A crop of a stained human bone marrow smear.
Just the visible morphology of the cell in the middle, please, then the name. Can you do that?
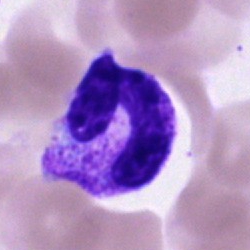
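First, the nucleus is a single curved band bent into a horseshoe shape. Second, its hollow opens toward the lower left of the cell. Third, the chromatin is dark purple and densely clumped. Fourth, fine purple granules fill the cytoplasm. Last, the name: band neutrophil.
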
